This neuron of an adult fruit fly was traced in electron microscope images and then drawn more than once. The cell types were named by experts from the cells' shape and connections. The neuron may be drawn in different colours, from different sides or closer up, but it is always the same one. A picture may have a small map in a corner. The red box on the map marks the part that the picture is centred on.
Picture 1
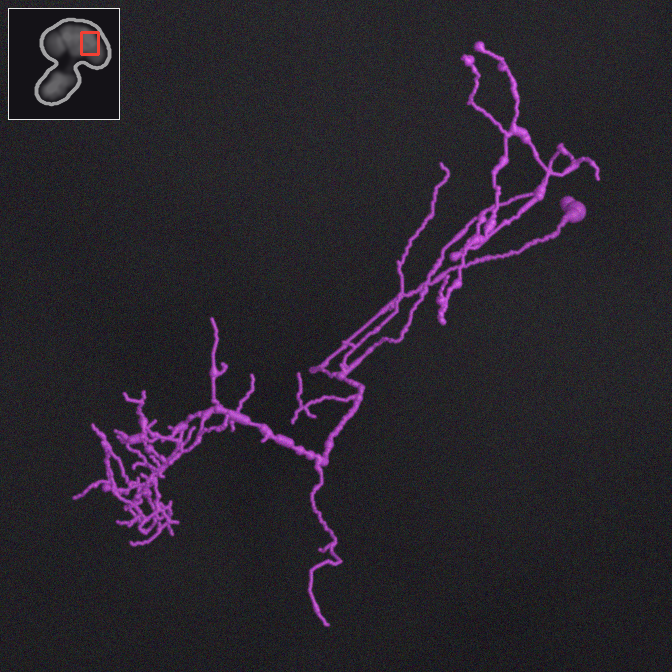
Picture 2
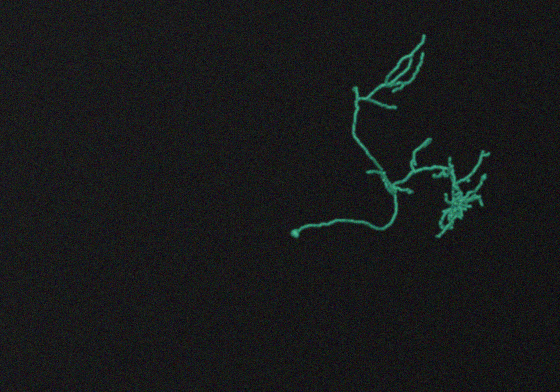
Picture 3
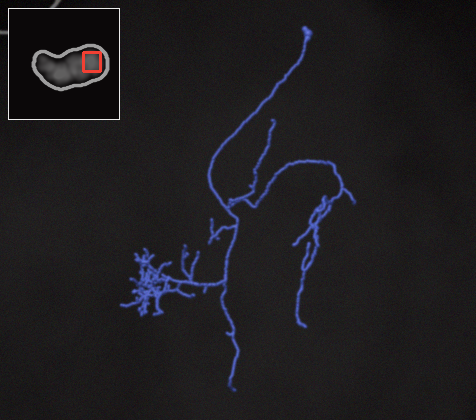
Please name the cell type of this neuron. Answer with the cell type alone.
PLP158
